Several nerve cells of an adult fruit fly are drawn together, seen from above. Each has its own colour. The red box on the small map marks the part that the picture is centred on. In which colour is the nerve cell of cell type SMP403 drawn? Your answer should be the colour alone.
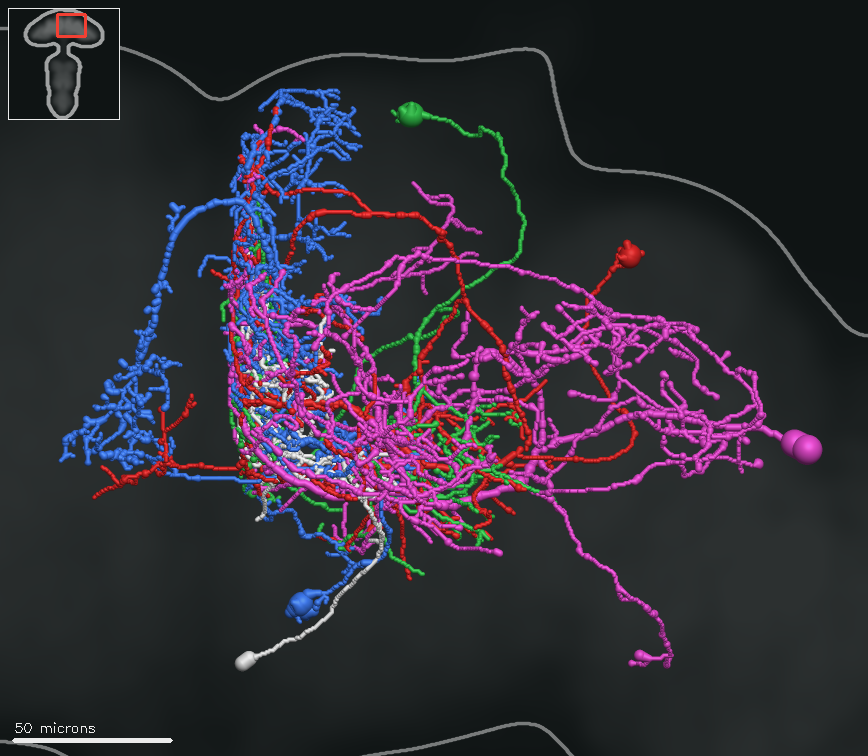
white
